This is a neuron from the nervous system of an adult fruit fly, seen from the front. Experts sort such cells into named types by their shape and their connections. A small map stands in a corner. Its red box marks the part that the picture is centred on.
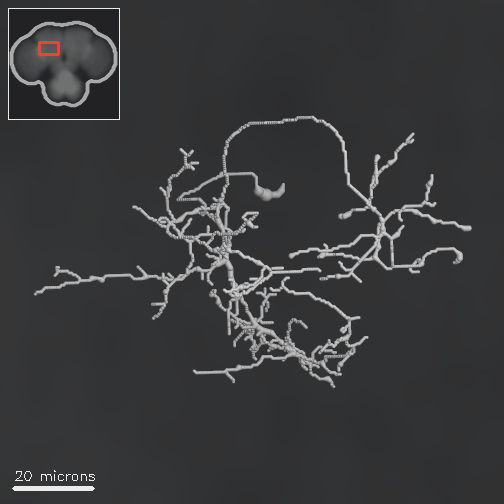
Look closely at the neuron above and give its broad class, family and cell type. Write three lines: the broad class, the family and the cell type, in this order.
central-brain intrinsic neuron
hemilineage DL1_ventral
PVLP213m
